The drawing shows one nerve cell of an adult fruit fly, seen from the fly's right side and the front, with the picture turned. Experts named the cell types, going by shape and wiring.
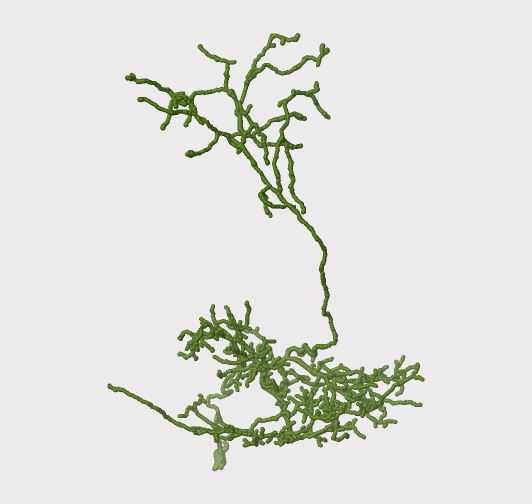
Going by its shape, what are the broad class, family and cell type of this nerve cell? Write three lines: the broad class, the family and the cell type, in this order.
central-brain intrinsic neuron
hemilineage PSp3
PS183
